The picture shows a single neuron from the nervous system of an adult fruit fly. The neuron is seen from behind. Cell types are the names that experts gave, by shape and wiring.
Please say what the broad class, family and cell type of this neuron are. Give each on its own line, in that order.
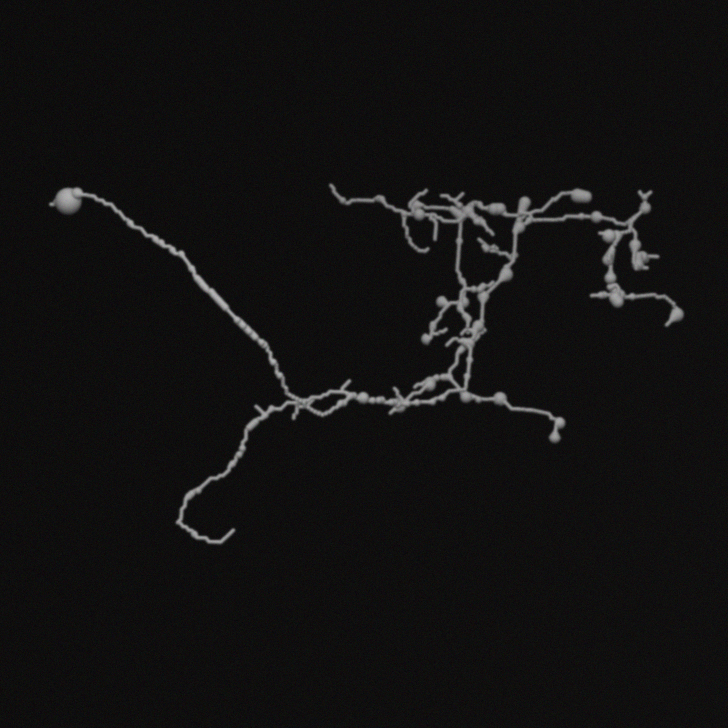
central-brain intrinsic neuron
hemilineage SLPad1_posterior
CB2584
